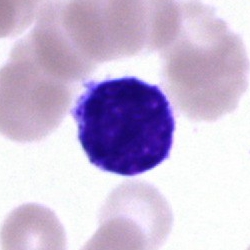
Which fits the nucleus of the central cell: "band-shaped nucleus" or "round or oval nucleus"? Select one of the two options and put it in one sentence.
There is a compact round or oval nucleus in this cell.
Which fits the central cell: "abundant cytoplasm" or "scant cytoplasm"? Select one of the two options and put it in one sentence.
A narrow rim is all the cytoplasm this cell has.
